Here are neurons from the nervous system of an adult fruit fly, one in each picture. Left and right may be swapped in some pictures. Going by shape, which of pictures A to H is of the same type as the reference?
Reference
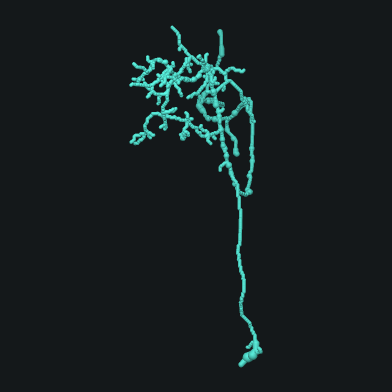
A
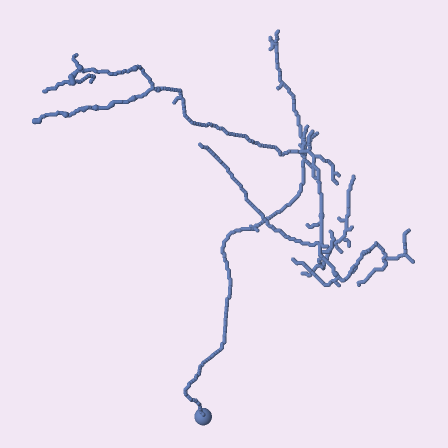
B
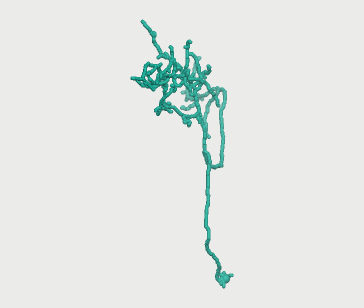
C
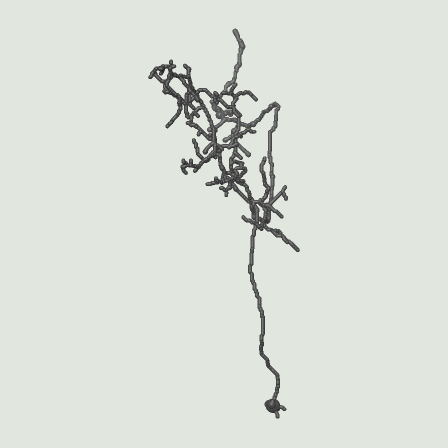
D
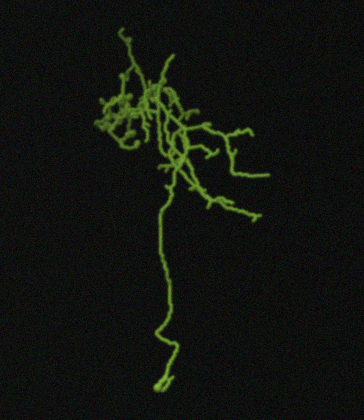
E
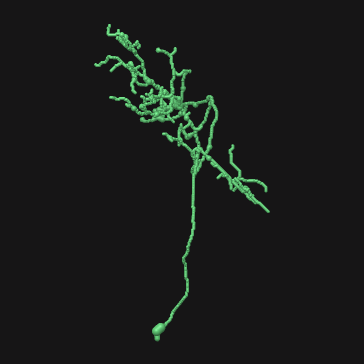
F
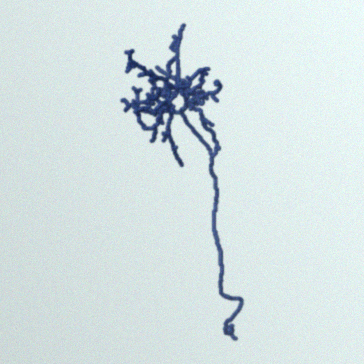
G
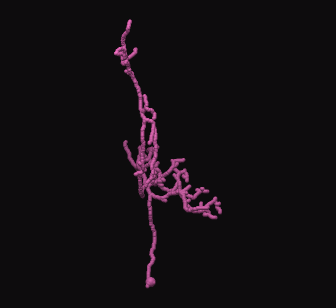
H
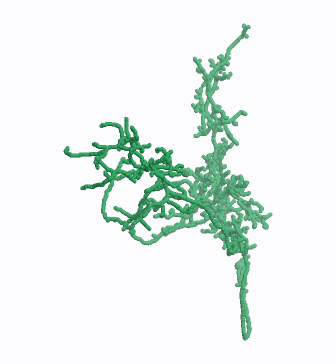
B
